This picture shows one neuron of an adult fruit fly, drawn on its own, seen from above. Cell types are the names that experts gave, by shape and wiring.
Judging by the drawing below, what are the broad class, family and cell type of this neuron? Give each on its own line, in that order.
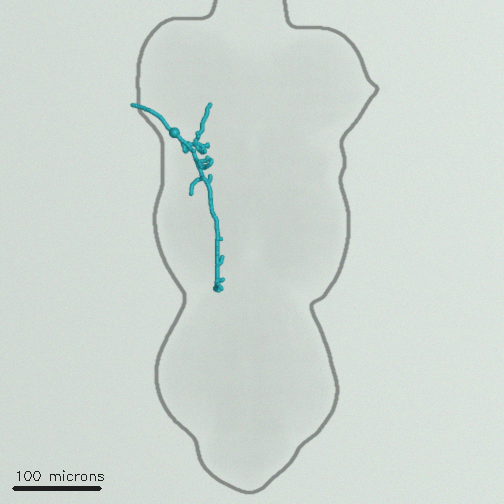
sensory neuron entering the nerve cord
class mechanosensory proprioceptive
SNpp08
